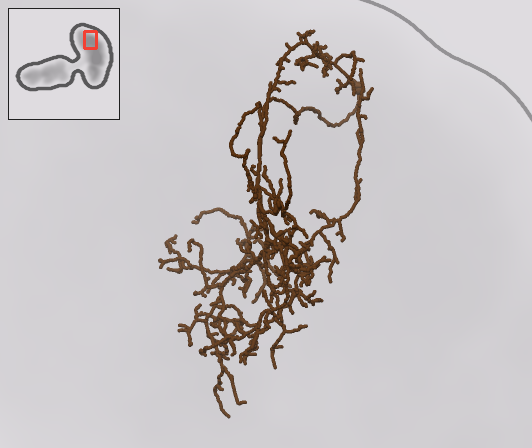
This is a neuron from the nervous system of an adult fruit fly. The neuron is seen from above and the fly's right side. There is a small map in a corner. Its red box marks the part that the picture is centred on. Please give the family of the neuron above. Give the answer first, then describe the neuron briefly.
The family is hemilineage SLPav2. Its broad class is central-brain intrinsic neuron. It is in the brain and does not reach the nerve cord. The picture shows dozens of branch ends.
